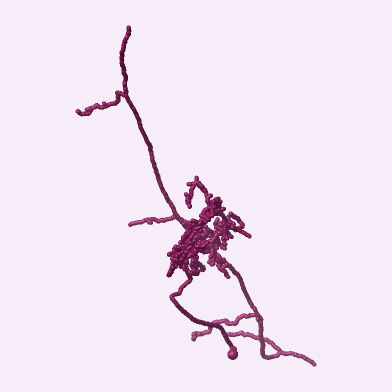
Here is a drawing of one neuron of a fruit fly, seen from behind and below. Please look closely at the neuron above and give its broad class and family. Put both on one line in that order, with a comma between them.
nerve-cord intrinsic neuron, hemilineage 04A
